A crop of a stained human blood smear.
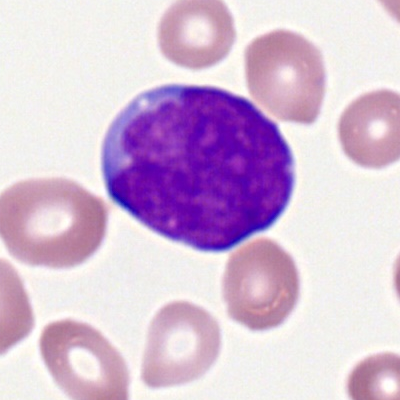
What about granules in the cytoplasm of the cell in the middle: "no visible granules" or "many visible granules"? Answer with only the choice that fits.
No visible granules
